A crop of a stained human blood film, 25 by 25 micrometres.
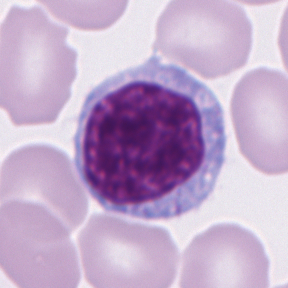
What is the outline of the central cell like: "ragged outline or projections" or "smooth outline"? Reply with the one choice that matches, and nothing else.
Ragged outline or projections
